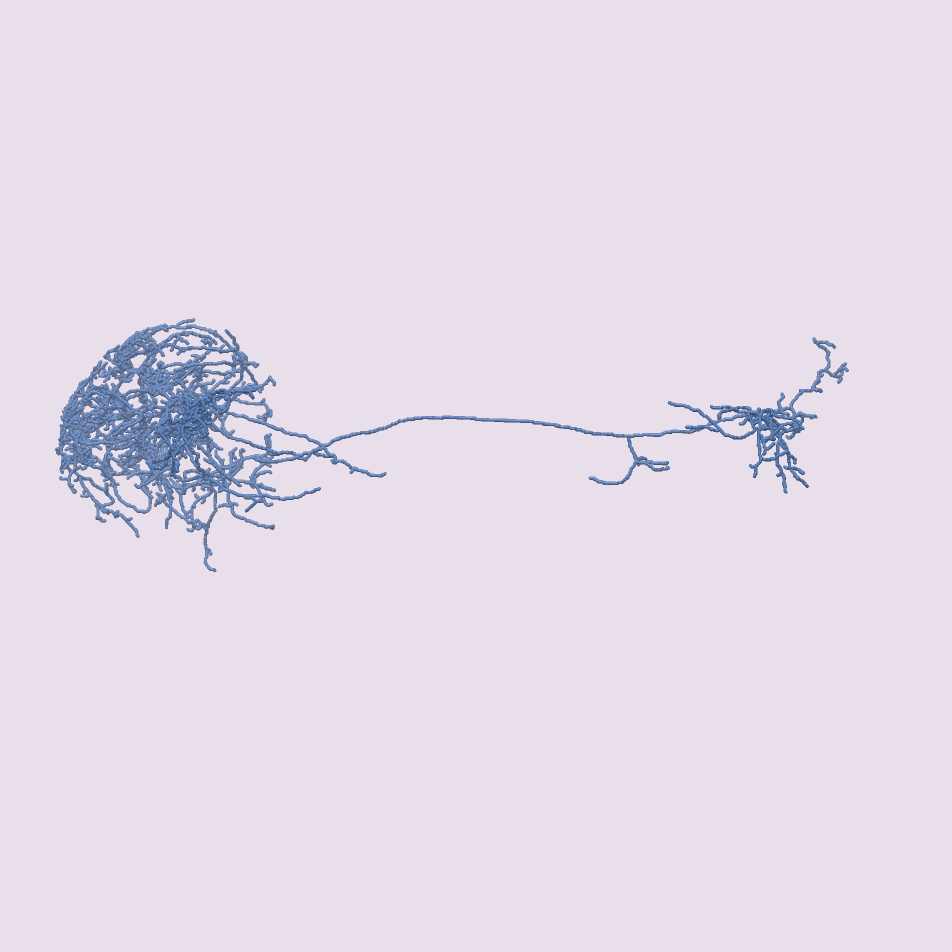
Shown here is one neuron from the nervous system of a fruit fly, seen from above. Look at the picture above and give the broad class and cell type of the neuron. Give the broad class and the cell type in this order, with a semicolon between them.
central-brain intrinsic neuron; AVLP314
